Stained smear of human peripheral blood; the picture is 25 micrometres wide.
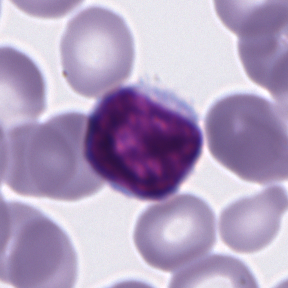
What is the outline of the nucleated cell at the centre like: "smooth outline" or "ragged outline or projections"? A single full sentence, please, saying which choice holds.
Rough rather than smooth is the outline of this cell.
